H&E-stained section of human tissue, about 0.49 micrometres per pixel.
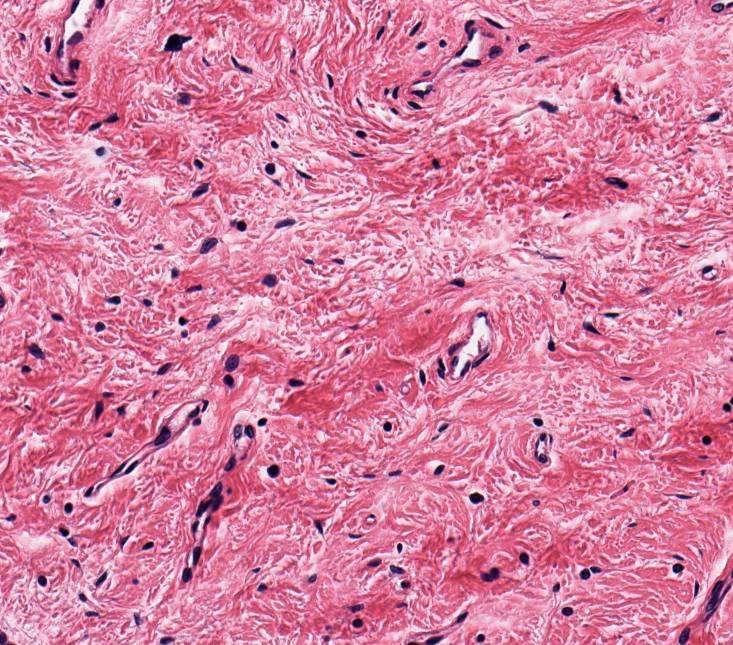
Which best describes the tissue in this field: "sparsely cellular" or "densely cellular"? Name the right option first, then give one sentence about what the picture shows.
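Sparsely cellular. Cells are sparse and scattered singly through the stroma.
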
